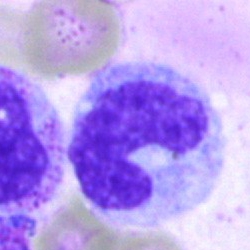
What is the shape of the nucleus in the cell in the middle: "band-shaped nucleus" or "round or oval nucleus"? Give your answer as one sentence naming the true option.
A nucleus drawn out into a curved band, without separate lobes, is seen in this cell.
